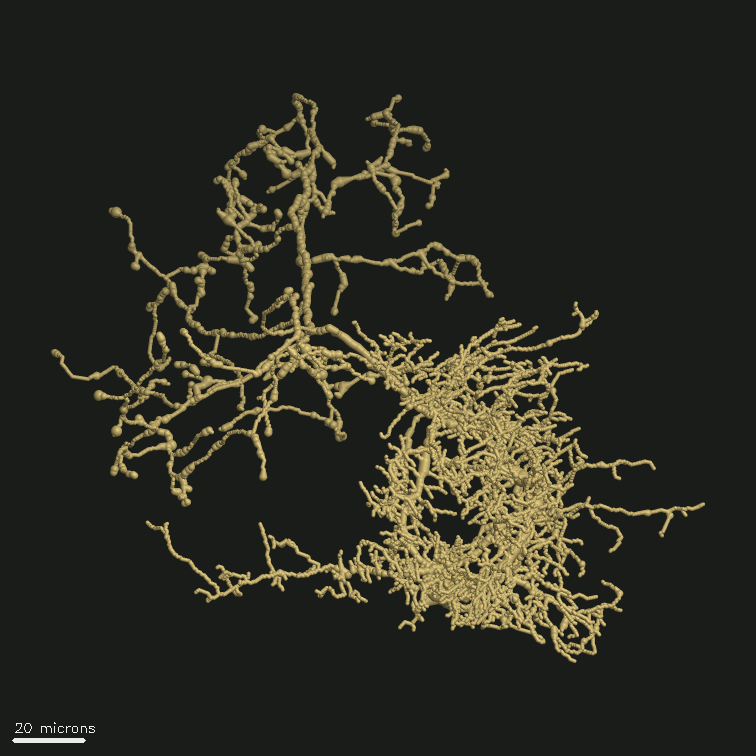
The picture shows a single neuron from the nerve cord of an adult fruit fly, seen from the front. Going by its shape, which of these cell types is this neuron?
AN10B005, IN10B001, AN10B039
IN10B001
